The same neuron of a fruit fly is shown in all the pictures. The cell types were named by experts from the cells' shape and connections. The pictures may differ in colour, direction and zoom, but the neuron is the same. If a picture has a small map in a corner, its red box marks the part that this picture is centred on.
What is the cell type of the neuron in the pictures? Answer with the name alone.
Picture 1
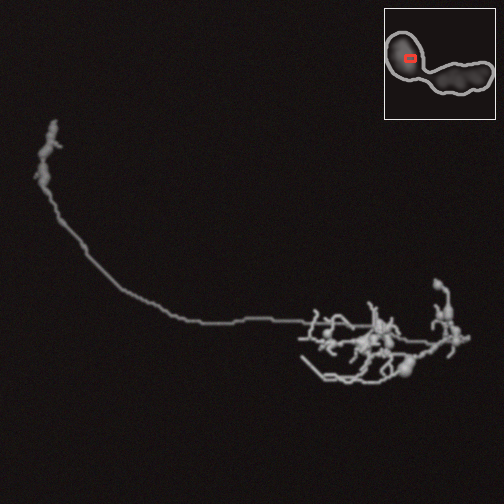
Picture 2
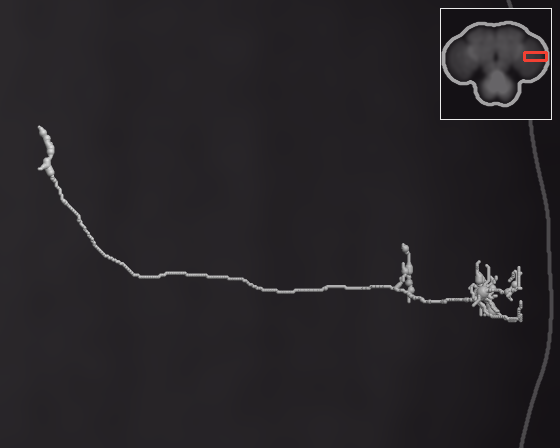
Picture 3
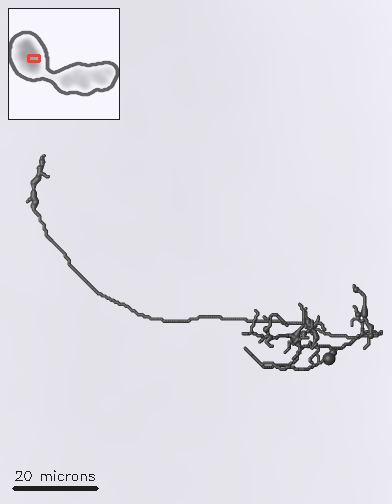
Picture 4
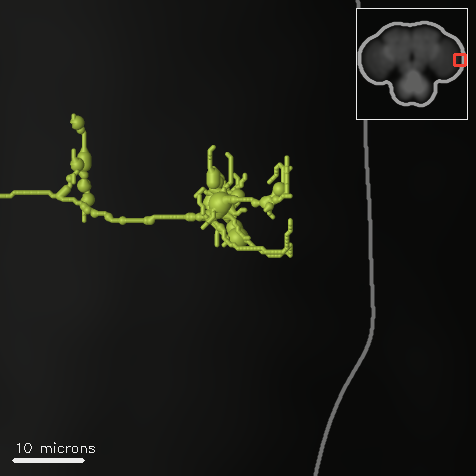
Tm20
